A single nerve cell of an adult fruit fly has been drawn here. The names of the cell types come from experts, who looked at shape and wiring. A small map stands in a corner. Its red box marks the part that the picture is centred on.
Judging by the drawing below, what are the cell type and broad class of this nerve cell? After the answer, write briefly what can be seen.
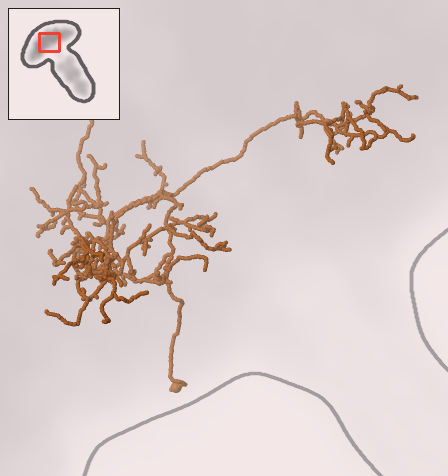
The cell type is CL235. Its broad class is central-brain intrinsic neuron. It lies in the brain. The cell body can be seen at the bottom of the picture. The picture shows dozens of branch ends.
